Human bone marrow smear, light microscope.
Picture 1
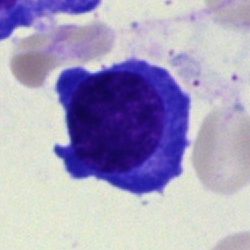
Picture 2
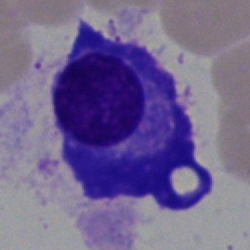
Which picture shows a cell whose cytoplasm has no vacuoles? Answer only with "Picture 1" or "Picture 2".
Picture 1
